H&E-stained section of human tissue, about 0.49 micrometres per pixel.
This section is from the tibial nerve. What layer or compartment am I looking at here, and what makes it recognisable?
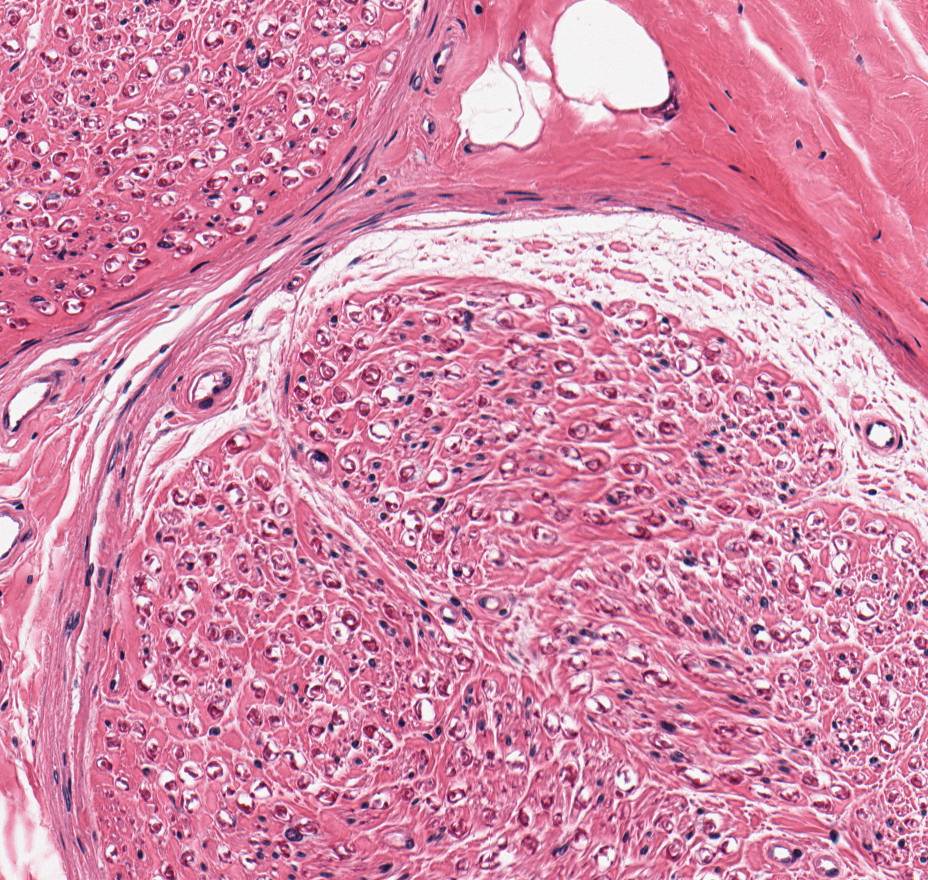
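This is nerve fascicle, cut across: one partly at the upper left, a larger one in the centre and below. First, each fibre is a pink central dot within a clear halo.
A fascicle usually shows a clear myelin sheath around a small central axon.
Next, dark elongated nuclei lie between fibres; last, a thin layer of flattened cells, the perineurium, wraps the large fascicle.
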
